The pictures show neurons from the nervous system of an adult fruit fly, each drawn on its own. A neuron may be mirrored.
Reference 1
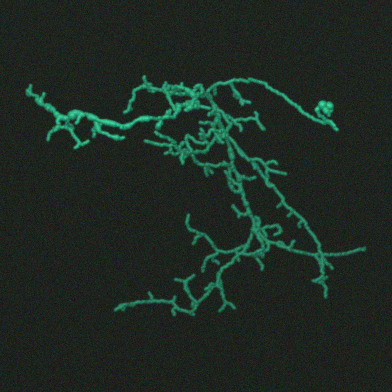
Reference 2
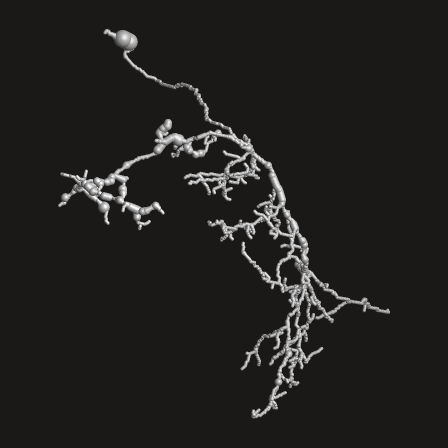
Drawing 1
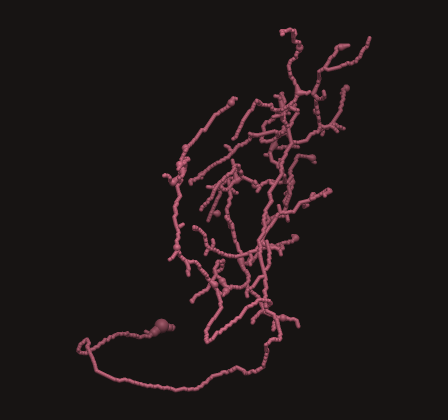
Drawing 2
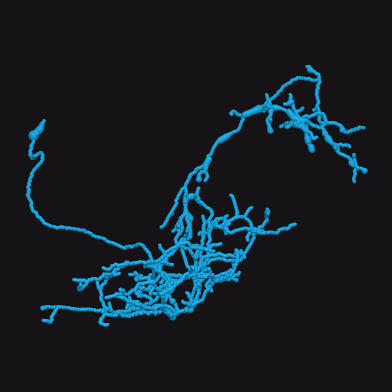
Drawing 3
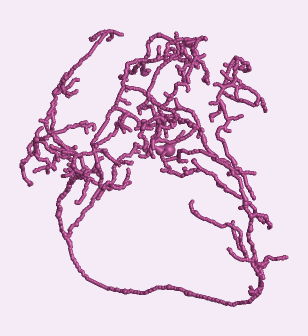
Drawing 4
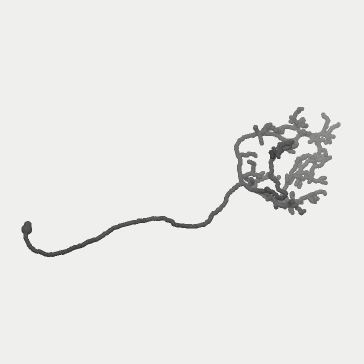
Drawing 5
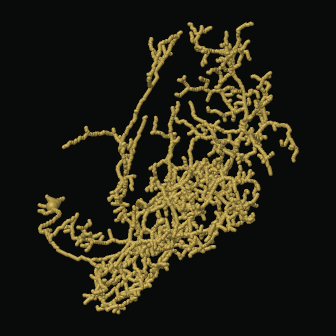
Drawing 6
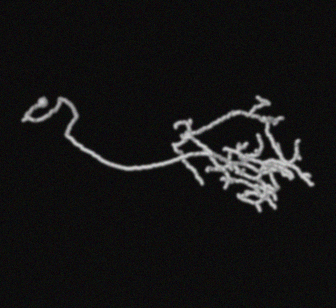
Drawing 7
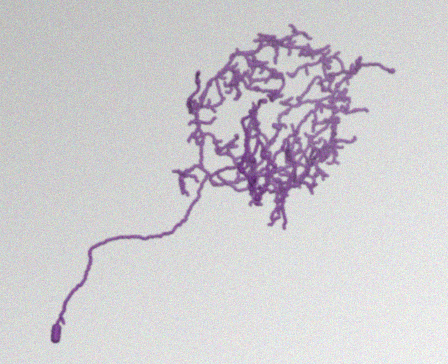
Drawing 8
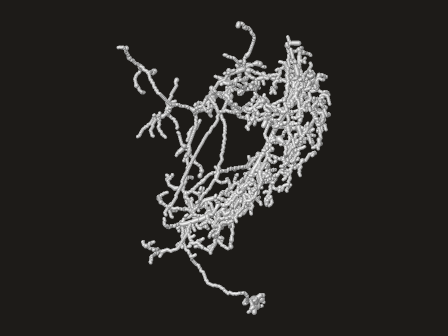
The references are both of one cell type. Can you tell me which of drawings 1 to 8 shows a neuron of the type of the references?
Drawing 2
